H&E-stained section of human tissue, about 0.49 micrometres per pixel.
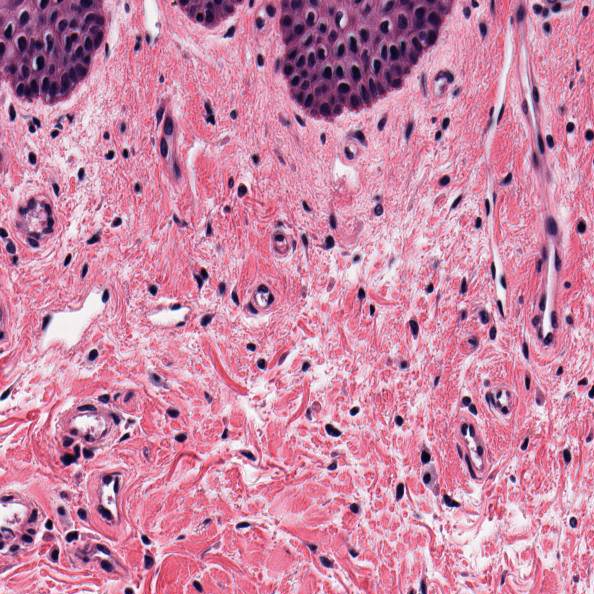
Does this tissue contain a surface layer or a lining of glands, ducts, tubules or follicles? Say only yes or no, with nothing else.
Yes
